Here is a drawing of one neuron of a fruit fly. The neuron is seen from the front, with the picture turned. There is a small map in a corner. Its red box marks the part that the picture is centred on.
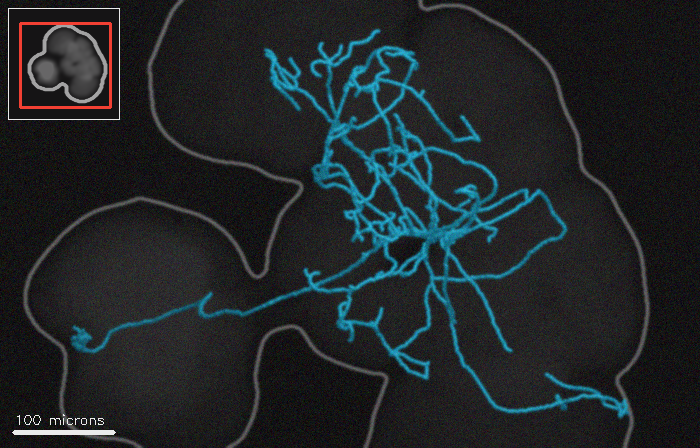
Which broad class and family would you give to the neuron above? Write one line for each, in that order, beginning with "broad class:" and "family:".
broad class: ascending neuron
family: hemilineage 27X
